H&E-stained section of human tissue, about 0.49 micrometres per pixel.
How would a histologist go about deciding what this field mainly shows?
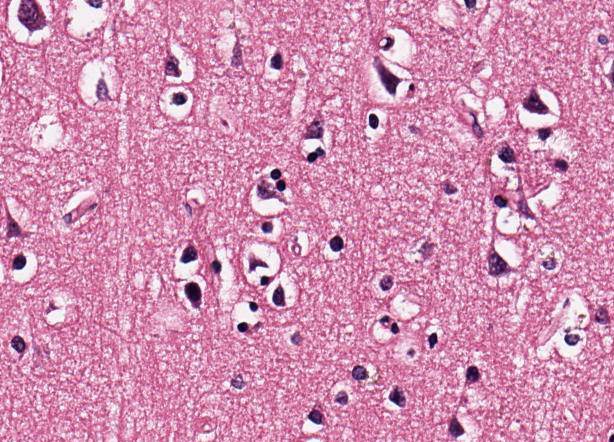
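The field mainly shows cerebral cortex. Pale pink, finely granular and fibrillary neuropil fills every space between the cells.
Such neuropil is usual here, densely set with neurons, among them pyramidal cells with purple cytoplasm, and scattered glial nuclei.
Several larger cells are shrunken and deeply stained, their cytoplasm and nucleus dark purple. Cells lie singly or in small groups, without epithelium, glands or other organised units, most inside sharply bounded clear halos that give a bubbly look.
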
